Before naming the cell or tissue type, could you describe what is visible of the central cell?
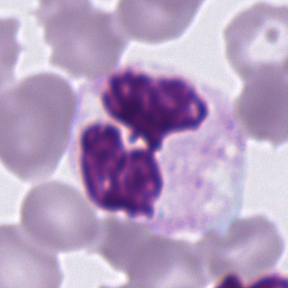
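Separate nuclear lobes occupy the upper and left parts of the cell, and their chromatin is dark purple and coarsely clumped. The cytoplasm is plentiful and very pale lilac, with fine small lilac-pink granules scattered through it. The cell is a segmented neutrophil.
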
